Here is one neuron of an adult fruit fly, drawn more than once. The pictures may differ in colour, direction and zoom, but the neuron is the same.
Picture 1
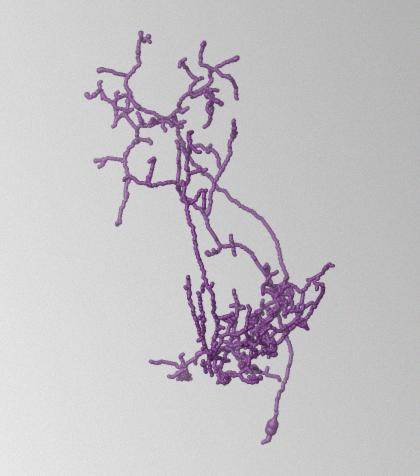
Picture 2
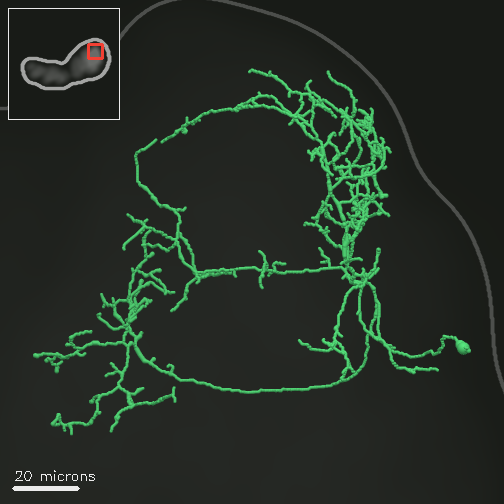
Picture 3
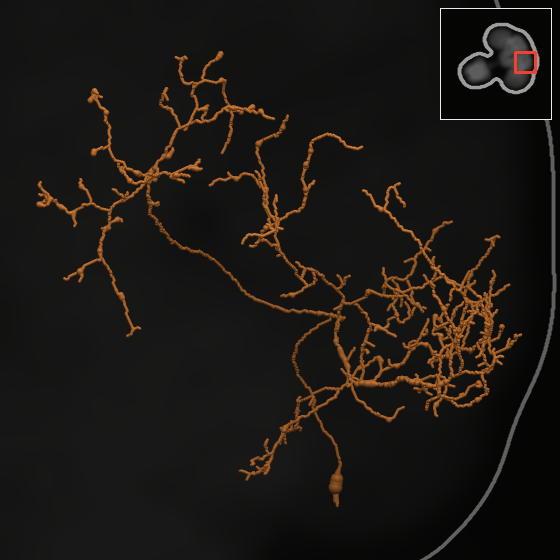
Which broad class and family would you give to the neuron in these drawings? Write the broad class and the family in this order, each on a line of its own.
central-brain intrinsic neuron
hemilineage SLPa&l1_anterior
